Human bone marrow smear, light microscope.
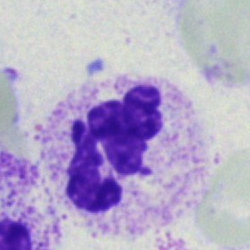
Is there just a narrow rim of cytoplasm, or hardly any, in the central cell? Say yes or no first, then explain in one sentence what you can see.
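No. Abundant pale cytoplasm surrounds the nucleus on all sides.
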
